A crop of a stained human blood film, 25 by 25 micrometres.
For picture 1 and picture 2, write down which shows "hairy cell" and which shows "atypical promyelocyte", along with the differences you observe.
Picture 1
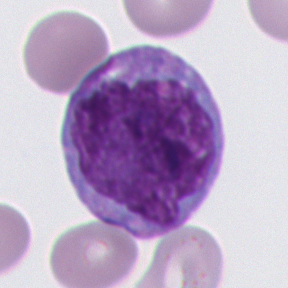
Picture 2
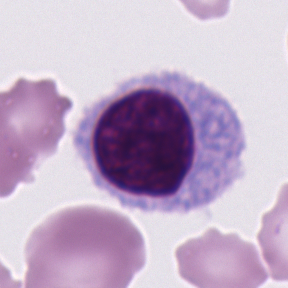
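Picture 1 shows the atypical promyelocyte; picture 2 shows the hairy cell. Their outlines differ: the atypical promyelocyte is oval with a smooth, even edge, while the hairy cell's border is finely irregular and frayed. No distinct granules can be made out in the atypical promyelocyte's cytoplasm, and it shows no clear vacuoles.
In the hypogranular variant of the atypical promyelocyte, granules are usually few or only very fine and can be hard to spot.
The hairy cell's cytoplasm has a fine, evenly stippled texture without coarse granules. Its nucleus is round, about 9 micrometres across, with a smooth outline lacking any indentation or lobes; it lies toward the left of a cell about 15 by 12 micrometres and fills about 50% of the cell's area. No nucleolus is visible in that nucleus.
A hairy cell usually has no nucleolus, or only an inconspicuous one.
The surroundings also differ: red cells lie close around the atypical promyelocyte on several sides, whereas no other cell touches or overlaps the hairy cell.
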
